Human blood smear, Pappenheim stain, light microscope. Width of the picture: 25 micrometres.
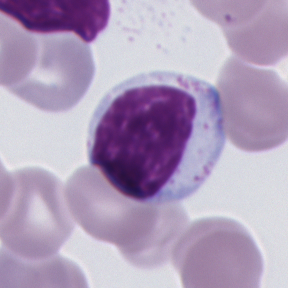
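Large granular lymphocyte, about 12 micrometres across. Its nucleus, a single mass without lobes, lies toward the left and fills about 60% of the cell's area; the chromatin is dense and dark purple with paler streaks. A few fine reddish-purple granules are scattered in the pale blue cytoplasm.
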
